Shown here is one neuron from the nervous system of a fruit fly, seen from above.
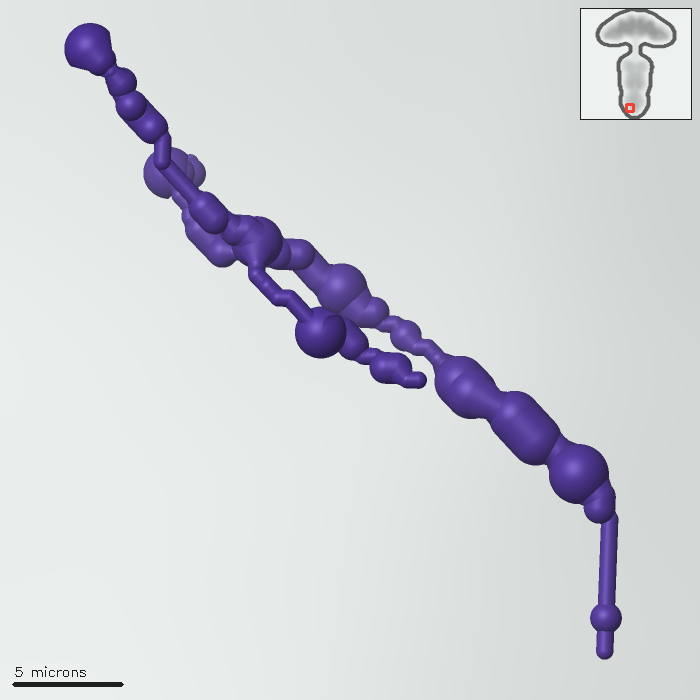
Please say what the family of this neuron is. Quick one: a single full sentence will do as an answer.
The family that includes this neuron is class mechanosensory tactile.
